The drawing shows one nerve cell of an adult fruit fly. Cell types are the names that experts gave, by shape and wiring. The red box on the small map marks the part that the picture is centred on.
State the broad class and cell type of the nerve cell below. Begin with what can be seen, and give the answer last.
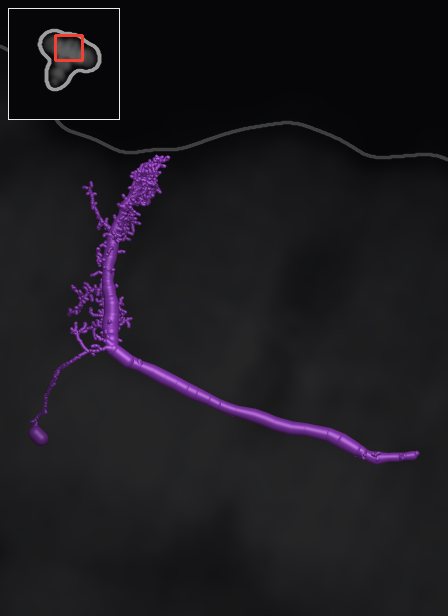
Dozens of branch ends can be seen. In this view it is wider than it is tall. This is a central-brain intrinsic neuron. It is of cell type AMMC-A1.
